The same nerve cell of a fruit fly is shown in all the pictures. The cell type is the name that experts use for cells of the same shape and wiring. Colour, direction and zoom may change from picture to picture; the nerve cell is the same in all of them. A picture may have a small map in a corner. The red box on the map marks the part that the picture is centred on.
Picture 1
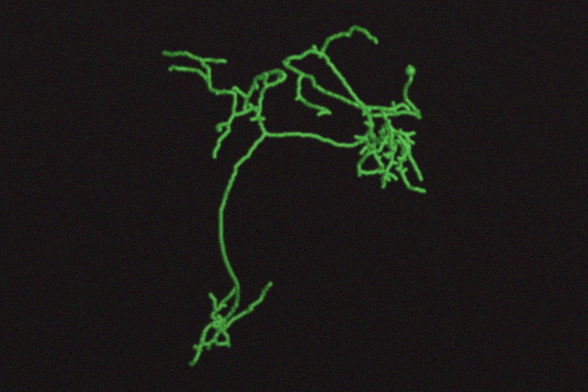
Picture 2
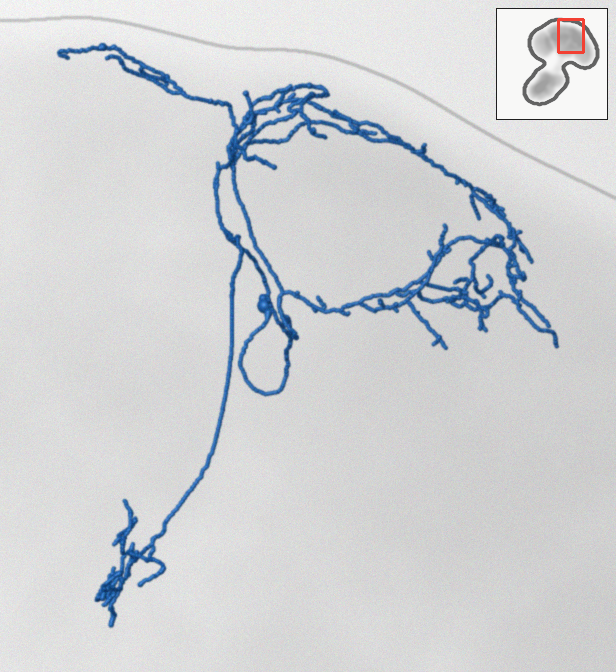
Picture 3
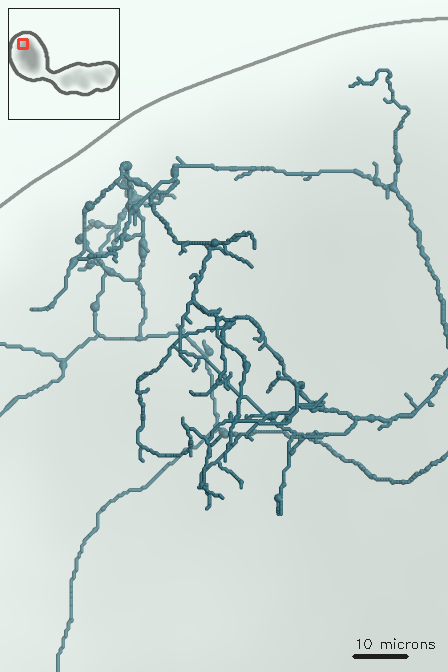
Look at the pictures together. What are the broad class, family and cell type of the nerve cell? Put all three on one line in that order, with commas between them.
central-brain intrinsic neuron, hemilineage SMPpv1, SMP716m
